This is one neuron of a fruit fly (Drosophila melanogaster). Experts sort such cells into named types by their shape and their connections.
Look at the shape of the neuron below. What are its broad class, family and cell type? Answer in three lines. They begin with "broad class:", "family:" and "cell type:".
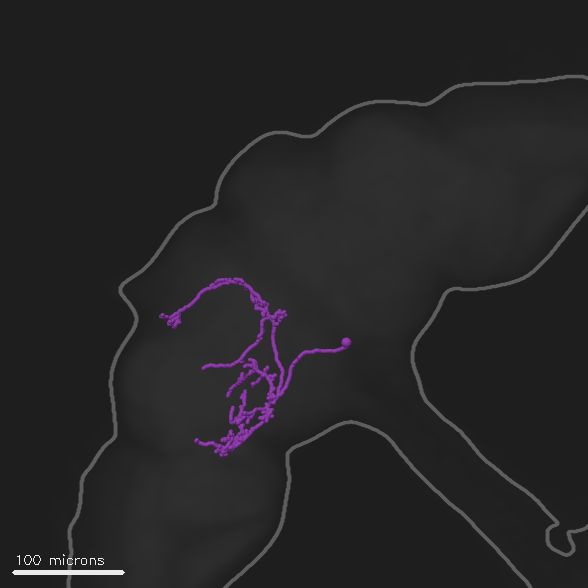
broad class: central-brain intrinsic neuron
family: hemilineage DM3_dorso_lateral
cell type: SMP328_c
